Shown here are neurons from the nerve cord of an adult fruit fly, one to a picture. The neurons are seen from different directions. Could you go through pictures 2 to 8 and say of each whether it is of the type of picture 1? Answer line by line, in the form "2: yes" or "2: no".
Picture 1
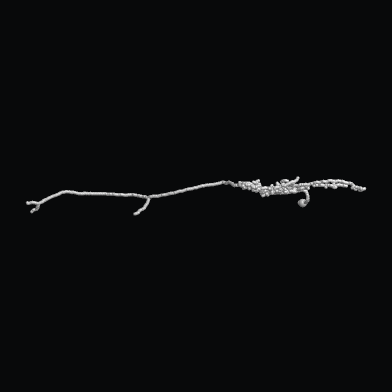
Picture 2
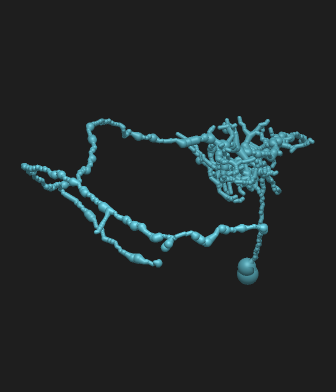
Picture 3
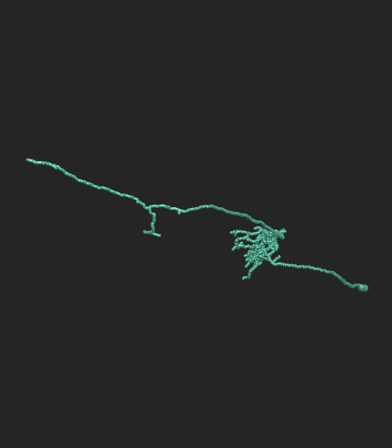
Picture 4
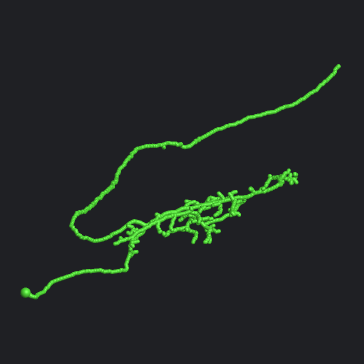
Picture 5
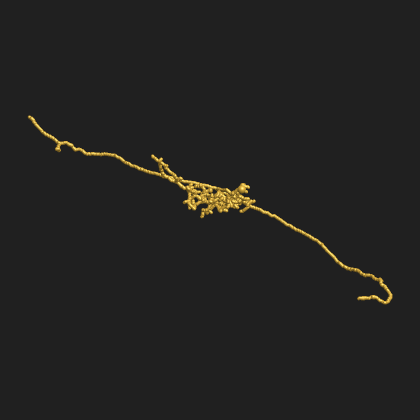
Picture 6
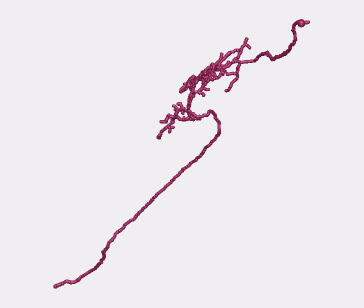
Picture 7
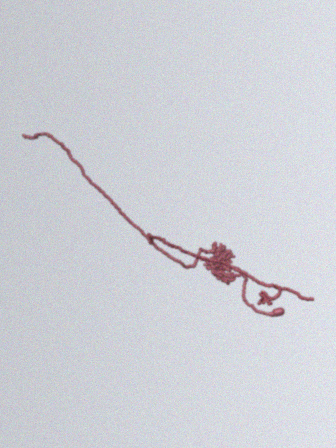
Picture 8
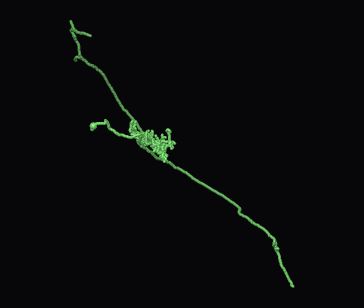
2: yes
3: no
4: no
5: yes
6: no
7: yes
8: yes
